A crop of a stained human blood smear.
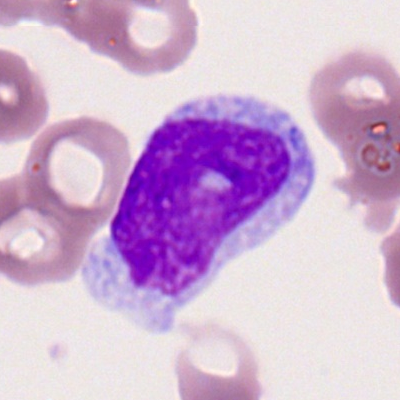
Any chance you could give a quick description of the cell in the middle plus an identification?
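An elongated nucleus lies diagonally and fills most of the cell. Its chromatin is deep purple with a mottled, patchy texture, and one pale spot lies near the centre of the nucleus. The rim of cytoplasm is widest at the lower left. This cell is a myeloblast.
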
